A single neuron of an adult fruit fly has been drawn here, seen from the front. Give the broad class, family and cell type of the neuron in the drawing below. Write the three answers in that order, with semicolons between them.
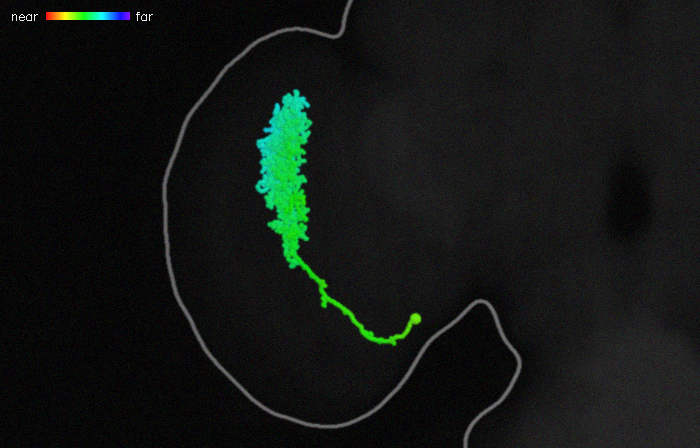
optic-lobe intrinsic neuron; Pm; Pm8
